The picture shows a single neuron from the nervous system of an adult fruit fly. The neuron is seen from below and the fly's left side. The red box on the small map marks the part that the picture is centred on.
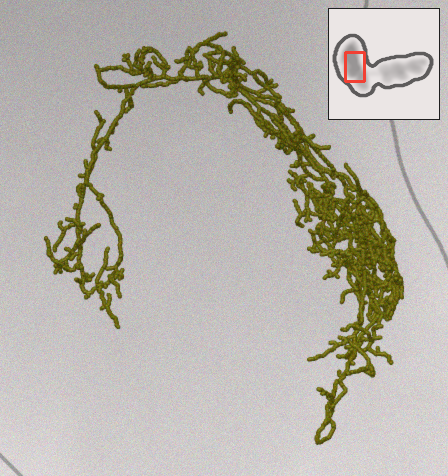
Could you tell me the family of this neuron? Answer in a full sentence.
The family is LHPV.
